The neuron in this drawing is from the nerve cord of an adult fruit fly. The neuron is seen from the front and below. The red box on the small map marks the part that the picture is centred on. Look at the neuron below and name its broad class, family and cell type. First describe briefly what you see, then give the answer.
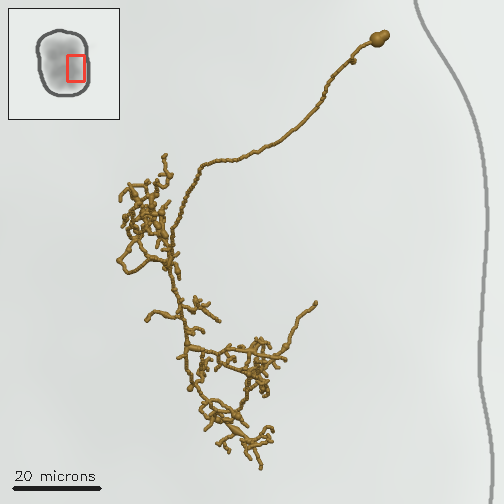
By the scale bar it is about 100 microns tall in this view. Dozens of branch ends can be seen. Its broad class is nerve-cord intrinsic neuron. Its family is hemilineage 09A. It is of cell type IN09A074.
